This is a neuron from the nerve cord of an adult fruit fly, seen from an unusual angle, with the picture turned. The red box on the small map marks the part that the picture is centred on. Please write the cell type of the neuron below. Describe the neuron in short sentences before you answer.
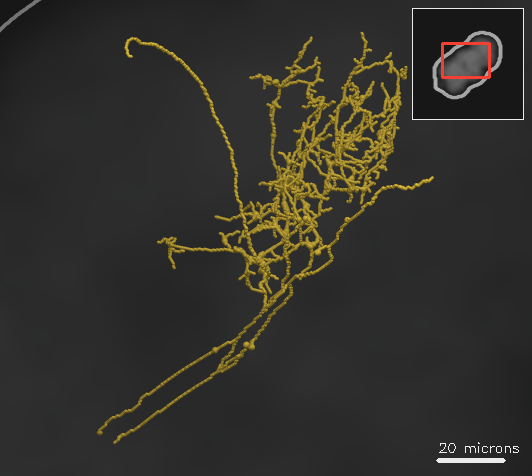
The drawing shows no cell body. From top to bottom in the picture it spans about 130 microns. The picture shows dozens of branch ends. This is a nerve-cord intrinsic neuron. The cell type is IN23B073.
